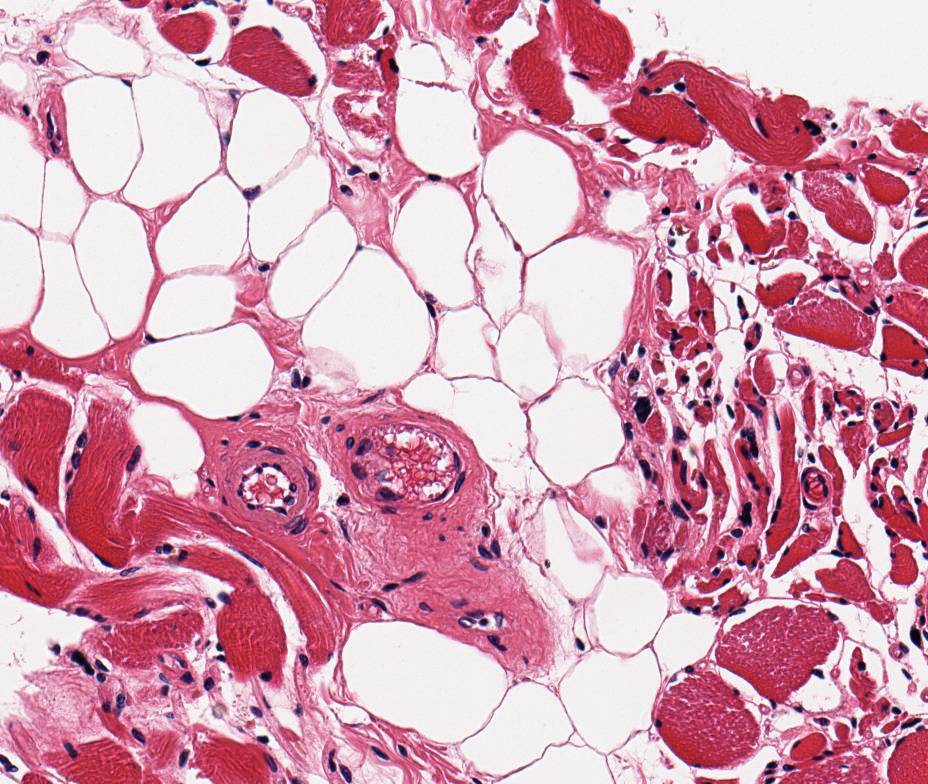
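Skeletal muscle, haematoxylin and eosin stained section. In the lower left the muscle fibres are cut lengthwise and run diagonally; their nuclei are small, dark and sit at the edges of the fibres. Just left of and below the centre, two small round vessels containing red blood cells lie side by side in pale pink fibrous connective tissue with scattered spindle-shaped nuclei.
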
